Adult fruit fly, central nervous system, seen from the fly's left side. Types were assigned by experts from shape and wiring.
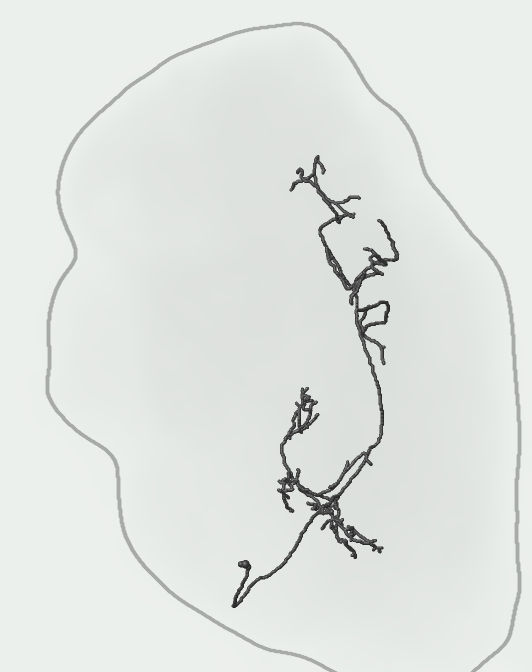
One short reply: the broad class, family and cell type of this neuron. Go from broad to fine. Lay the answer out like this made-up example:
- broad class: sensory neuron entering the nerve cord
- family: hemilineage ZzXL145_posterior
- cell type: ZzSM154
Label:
- broad class: central-brain intrinsic neuron
- family: hemilineage MX7
- cell type: SAD115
